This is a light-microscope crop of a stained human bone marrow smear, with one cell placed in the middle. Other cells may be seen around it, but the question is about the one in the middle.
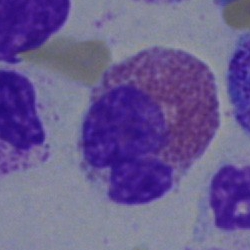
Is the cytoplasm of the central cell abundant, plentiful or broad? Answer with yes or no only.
Yes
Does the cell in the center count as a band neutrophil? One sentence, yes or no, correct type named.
No, this is not a band neutrophil at all; the cell in the middle is an eosinophil.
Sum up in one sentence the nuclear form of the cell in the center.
It is worth mentioning that the nucleus carries two or more lobes.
